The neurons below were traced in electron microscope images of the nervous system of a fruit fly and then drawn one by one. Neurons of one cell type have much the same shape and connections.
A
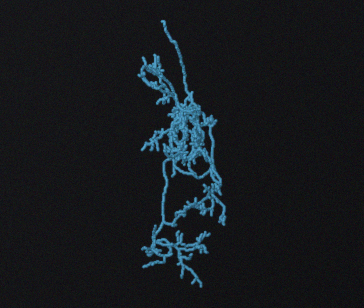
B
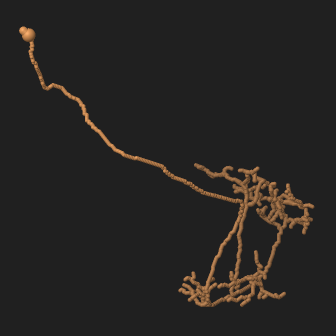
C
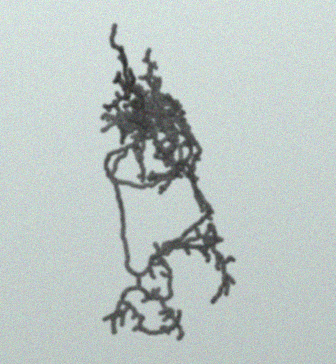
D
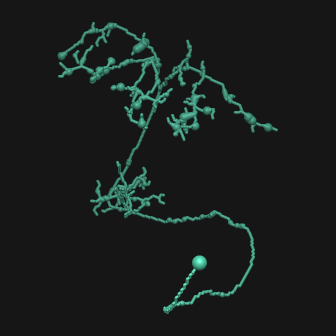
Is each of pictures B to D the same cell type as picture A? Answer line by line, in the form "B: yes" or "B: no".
B: no
C: yes
D: no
